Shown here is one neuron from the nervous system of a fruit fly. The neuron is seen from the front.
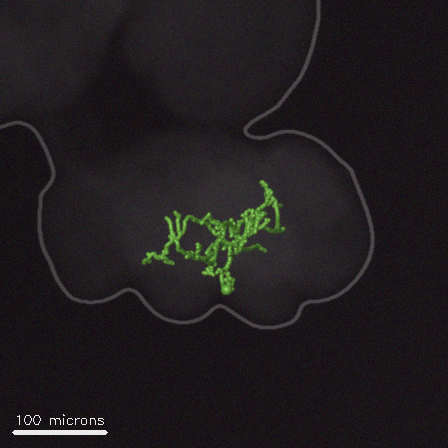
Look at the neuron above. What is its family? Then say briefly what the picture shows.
Its family is hemilineage 05B. Its broad class is nerve-cord intrinsic neuron. From left to right in the picture it spans about 150 microns. In this view it is wider than it is tall.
